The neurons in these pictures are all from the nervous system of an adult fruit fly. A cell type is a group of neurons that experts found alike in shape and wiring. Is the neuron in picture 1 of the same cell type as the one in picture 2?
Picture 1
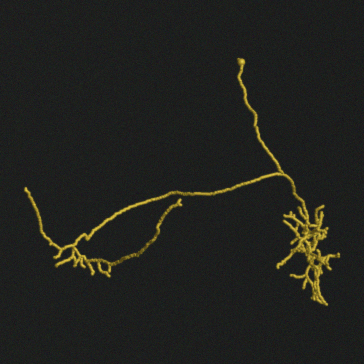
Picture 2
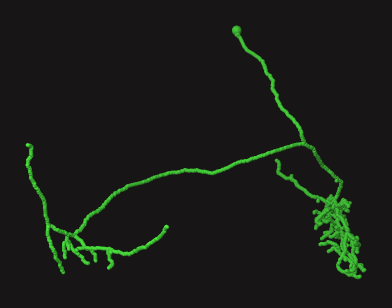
yes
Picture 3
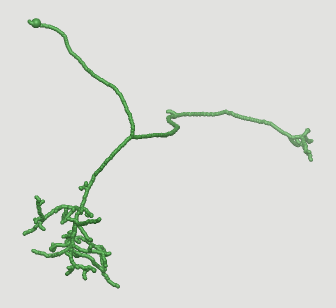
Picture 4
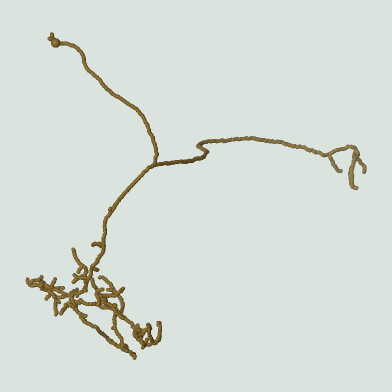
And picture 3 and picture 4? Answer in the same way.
no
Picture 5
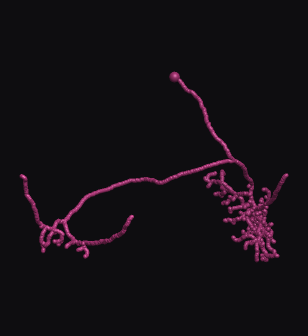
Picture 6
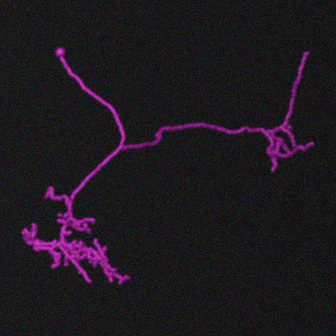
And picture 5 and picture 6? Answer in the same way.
yes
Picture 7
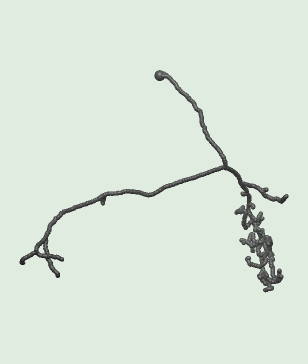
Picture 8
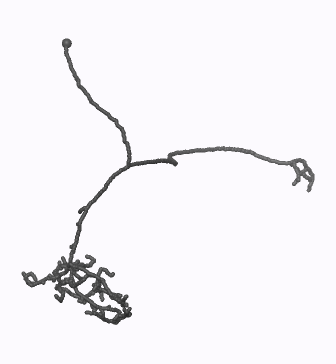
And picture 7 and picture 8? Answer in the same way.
no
